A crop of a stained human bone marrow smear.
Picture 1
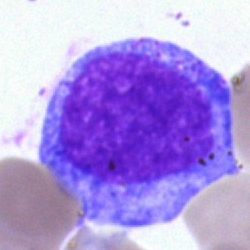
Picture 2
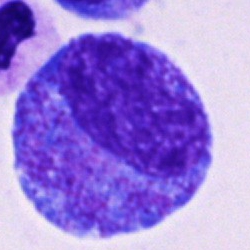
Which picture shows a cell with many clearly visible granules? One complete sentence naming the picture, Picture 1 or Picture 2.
Picture 2 shows a cell whose cytoplasm holds many visible granules.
